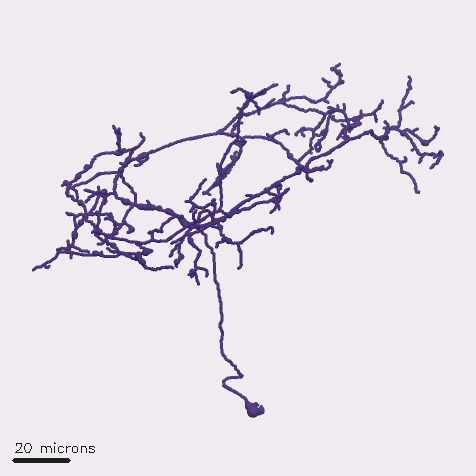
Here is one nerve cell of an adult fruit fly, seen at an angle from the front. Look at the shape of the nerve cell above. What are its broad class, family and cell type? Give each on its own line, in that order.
nerve-cord intrinsic neuron
hemilineage 00A
IN00A053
